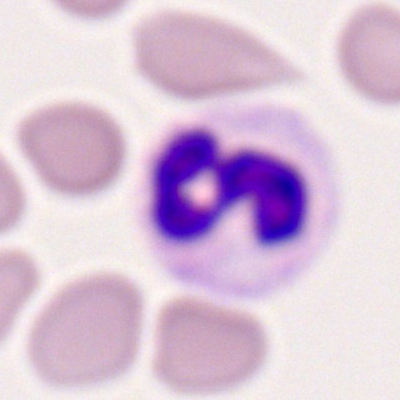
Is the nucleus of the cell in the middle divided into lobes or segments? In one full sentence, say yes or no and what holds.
Yes, separate lobes or segments make up the nucleus of this cell.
